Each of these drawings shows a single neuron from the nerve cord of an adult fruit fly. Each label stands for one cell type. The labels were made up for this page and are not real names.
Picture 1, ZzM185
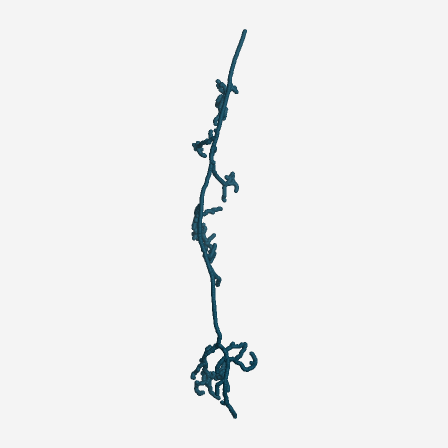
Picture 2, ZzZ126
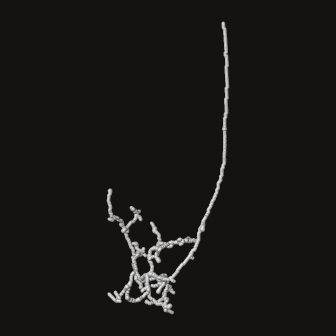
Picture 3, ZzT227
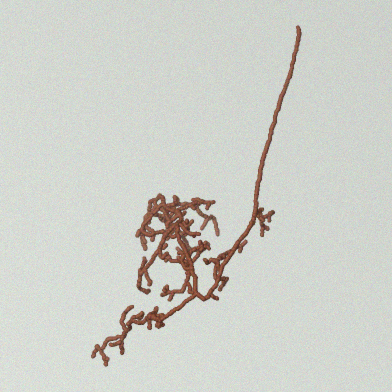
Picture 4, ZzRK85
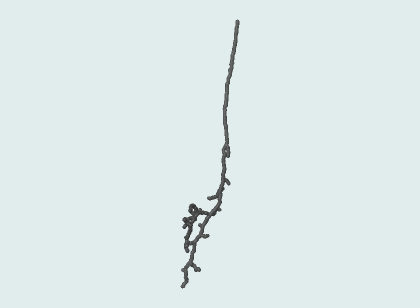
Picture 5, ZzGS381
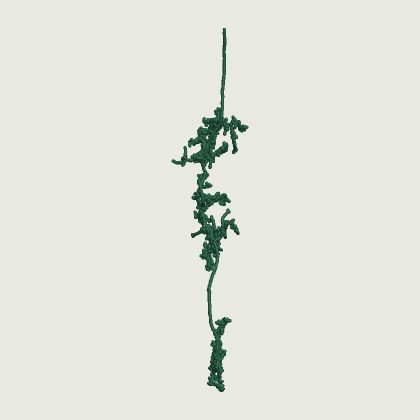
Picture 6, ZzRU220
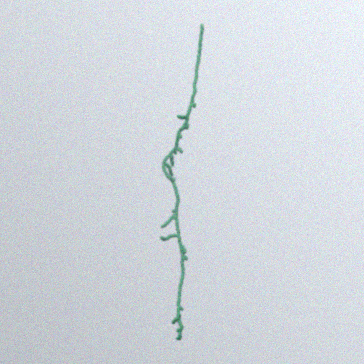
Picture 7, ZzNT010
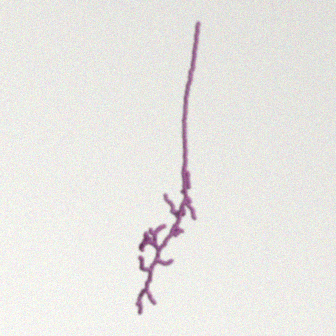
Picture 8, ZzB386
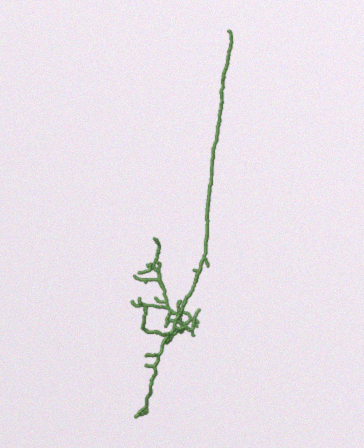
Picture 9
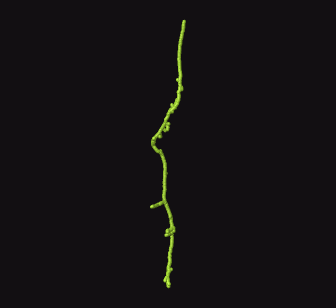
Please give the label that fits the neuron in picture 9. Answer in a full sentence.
It belongs to ZzRU220.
